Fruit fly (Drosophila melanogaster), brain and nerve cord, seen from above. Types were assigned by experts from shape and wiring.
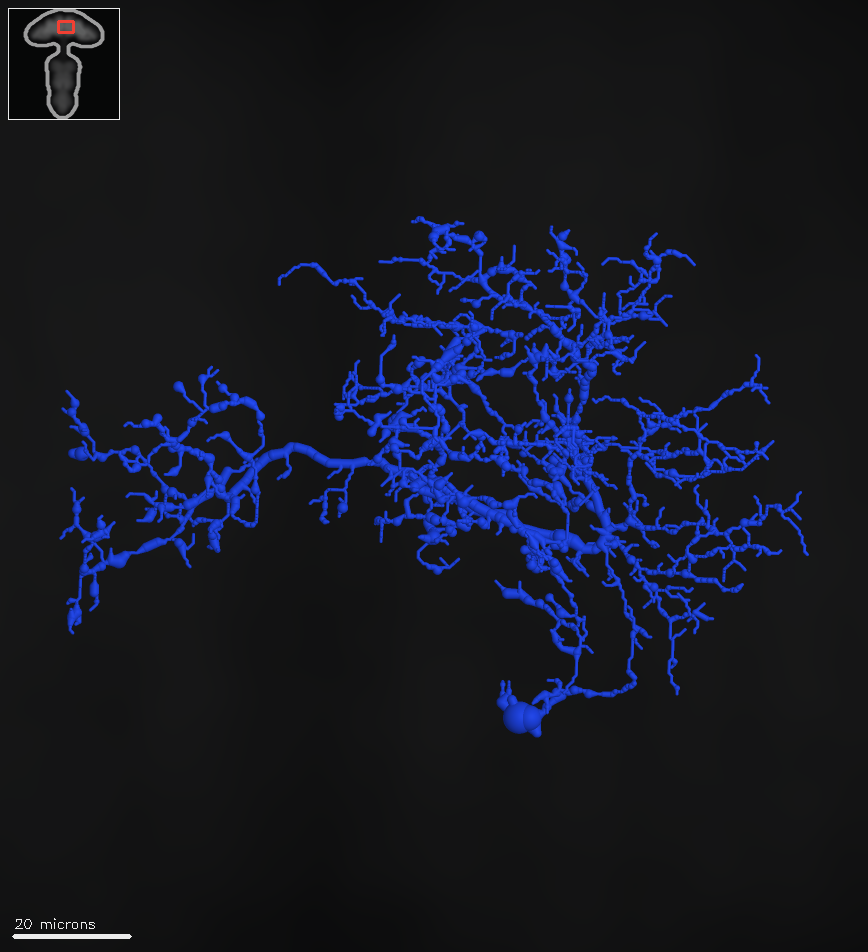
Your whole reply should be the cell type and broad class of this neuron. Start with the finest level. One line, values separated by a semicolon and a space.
GNG394; central-brain intrinsic neuron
